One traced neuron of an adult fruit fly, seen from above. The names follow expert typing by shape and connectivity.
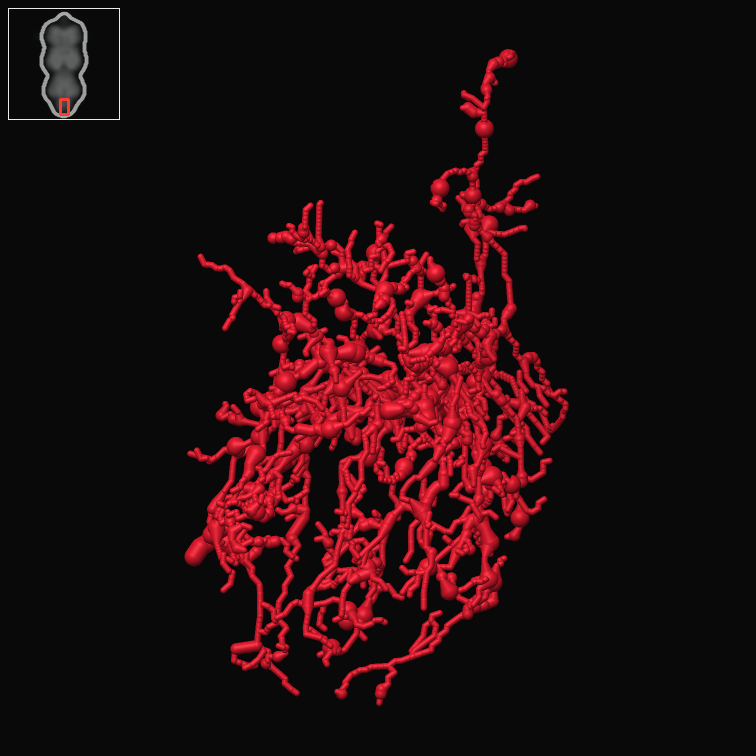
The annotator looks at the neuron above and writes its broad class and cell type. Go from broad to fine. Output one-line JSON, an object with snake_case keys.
{"broad_class": "nerve-cord intrinsic neuron", "cell_type": "INXXX385"}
